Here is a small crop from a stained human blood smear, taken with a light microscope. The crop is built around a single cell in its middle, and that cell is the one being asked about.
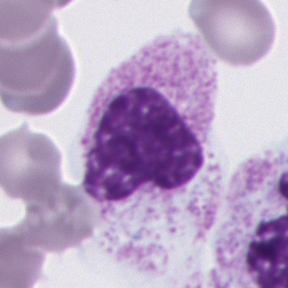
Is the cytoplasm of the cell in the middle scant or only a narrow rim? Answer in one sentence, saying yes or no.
No, the cell holds plenty of cytoplasm around the nucleus.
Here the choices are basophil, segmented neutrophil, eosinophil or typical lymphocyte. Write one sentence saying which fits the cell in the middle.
The cell featured at the centre of this crop is a segmented neutrophil.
